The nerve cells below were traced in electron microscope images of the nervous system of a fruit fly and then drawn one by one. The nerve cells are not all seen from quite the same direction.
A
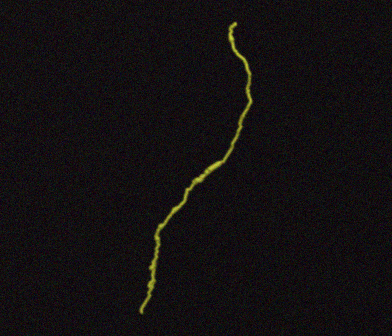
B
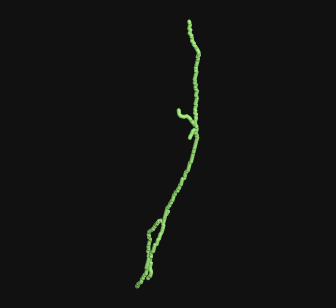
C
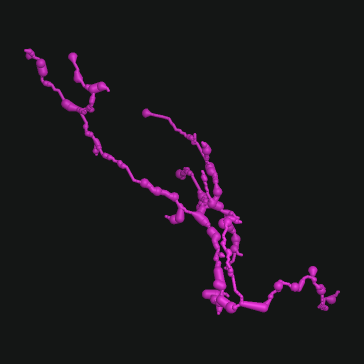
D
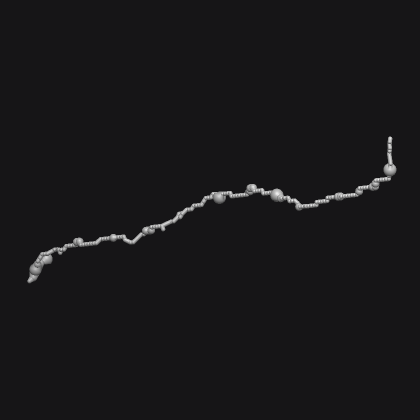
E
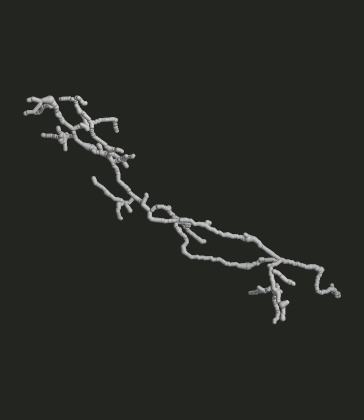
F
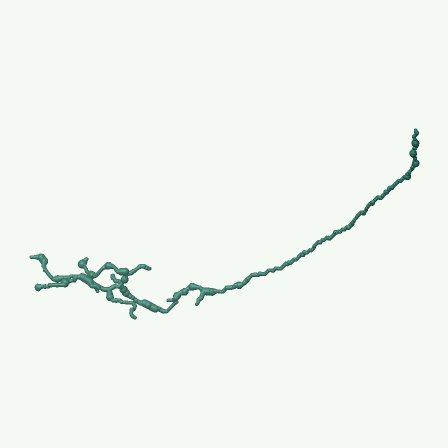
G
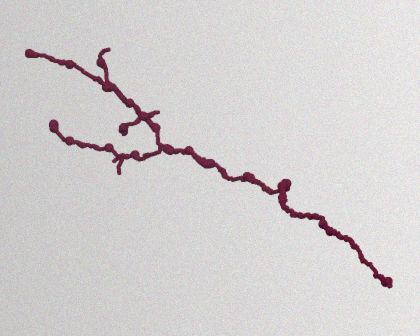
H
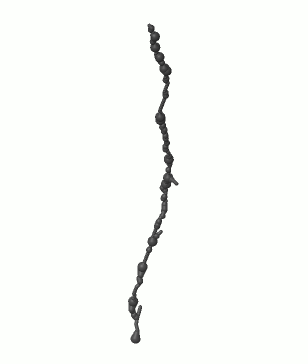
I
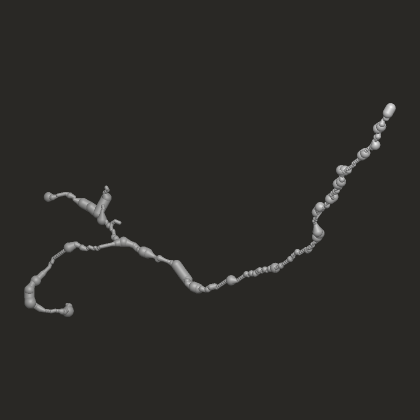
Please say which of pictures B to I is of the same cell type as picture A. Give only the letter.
D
